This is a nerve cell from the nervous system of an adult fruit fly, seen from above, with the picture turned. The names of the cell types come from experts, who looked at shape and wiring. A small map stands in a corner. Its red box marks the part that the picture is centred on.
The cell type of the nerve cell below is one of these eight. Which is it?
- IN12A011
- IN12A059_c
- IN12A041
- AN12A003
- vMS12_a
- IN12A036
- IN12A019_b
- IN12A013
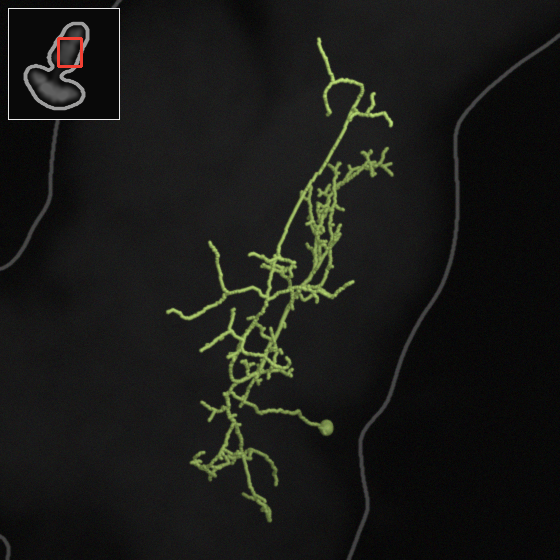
IN12A036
